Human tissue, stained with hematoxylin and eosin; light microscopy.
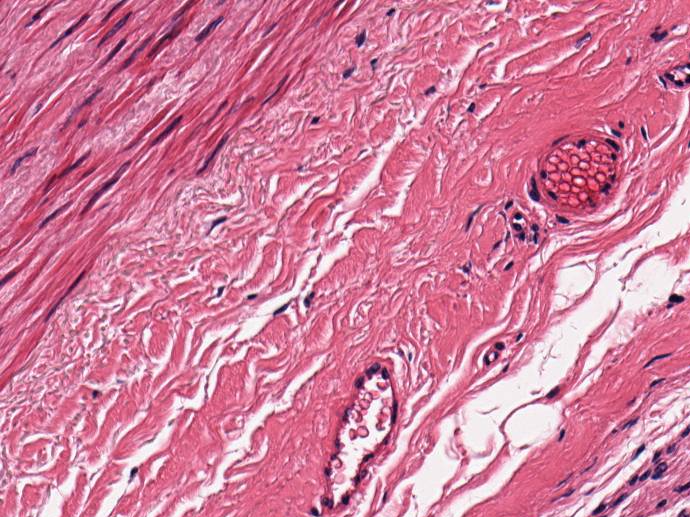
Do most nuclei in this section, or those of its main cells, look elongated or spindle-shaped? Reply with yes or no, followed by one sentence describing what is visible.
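Yes. Nuclei in the collagenous stroma are sparse, small, dark and spindle-shaped.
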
